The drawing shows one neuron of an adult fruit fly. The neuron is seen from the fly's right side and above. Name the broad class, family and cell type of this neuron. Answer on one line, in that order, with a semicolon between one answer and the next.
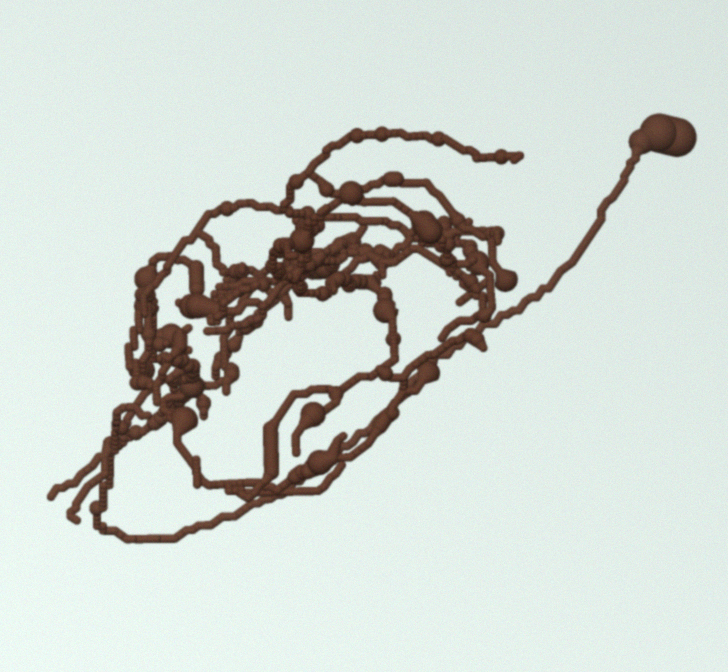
central-brain intrinsic neuron; hemilineage LALa1_anterior; LAL071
